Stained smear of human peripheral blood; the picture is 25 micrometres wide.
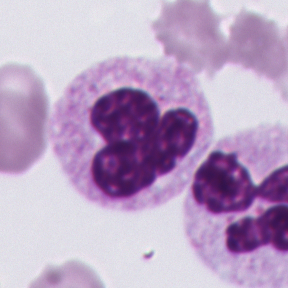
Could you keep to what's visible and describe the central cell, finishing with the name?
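The outline of the cell is round and smooth. Its chromatin is dark purple and coarsely clumped. A wide rim of pale pink cytoplasm surrounds the nucleus, with fine pink-violet granules scattered evenly through it. The cell is a segmented neutrophil.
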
